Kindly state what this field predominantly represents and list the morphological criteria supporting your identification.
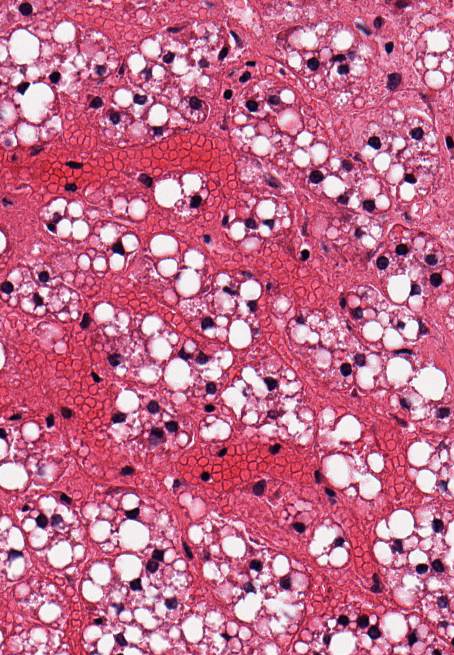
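I'd call this zona fasciculata of the adrenal gland. What settles it is the nest cells' cytoplasm, crowded with round clear vacuoles of varying size, many bigger than the nuclei beside them.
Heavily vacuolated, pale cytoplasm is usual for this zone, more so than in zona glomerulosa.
Hmm, the channels between the nests are thin-walled vessels tightly packed with red blood cells.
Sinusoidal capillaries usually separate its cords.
The nuclei are small, round and dark.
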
